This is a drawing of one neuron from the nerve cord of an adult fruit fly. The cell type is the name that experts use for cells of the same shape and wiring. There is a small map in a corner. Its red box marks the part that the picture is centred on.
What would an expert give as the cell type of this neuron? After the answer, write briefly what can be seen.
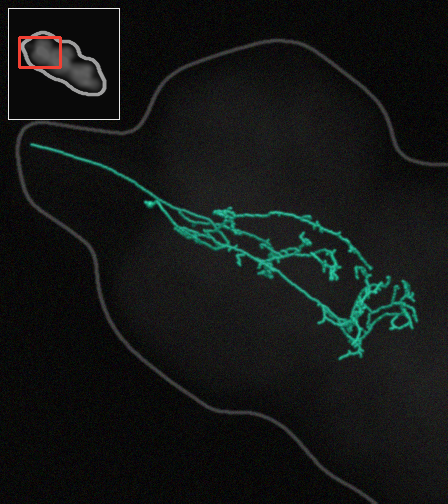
The cell type is AN08B089. Its broad class is ascending neuron. In this view it is wider than it is tall.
